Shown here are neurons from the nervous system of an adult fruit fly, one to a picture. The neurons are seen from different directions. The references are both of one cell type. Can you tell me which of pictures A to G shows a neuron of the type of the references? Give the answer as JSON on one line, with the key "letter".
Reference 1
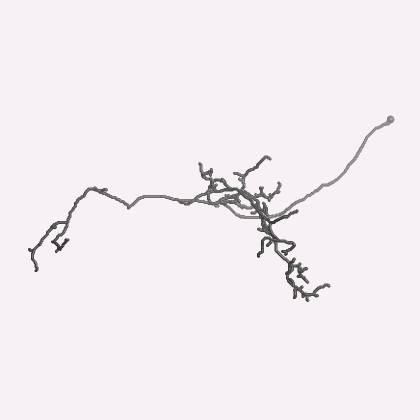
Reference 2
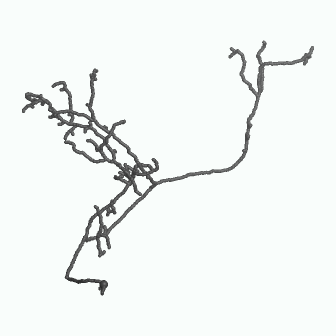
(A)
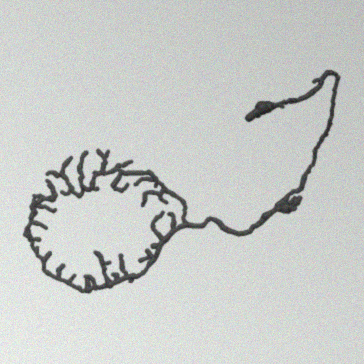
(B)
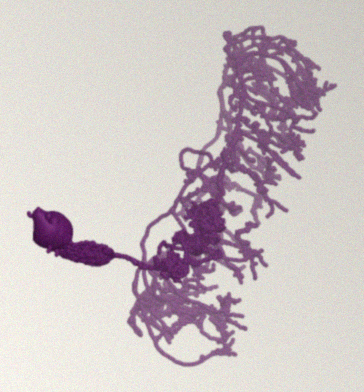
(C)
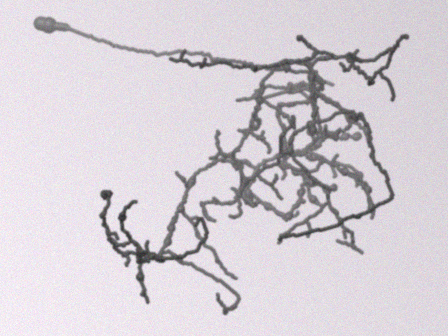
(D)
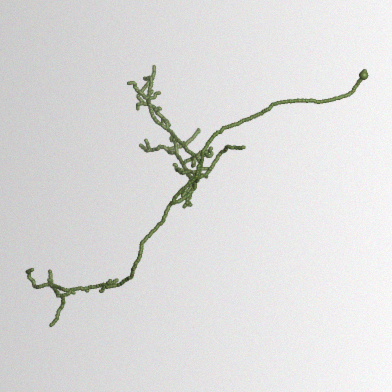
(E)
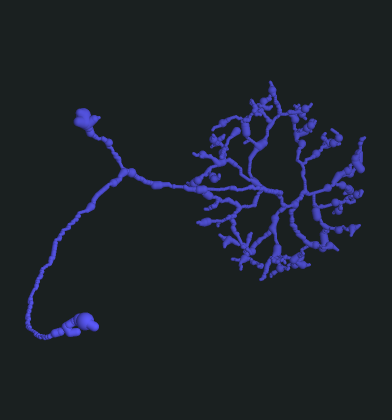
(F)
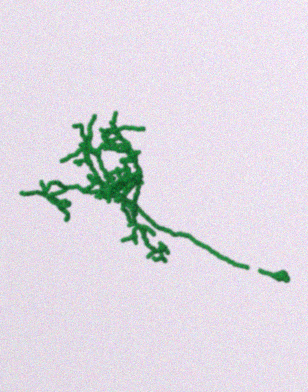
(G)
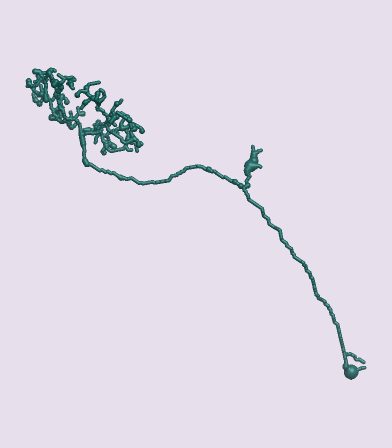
{"letter": "D"}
